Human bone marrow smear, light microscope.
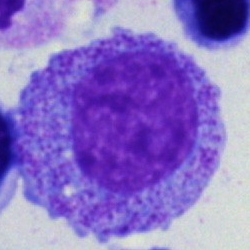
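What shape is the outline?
Roughly round, with a bumpy, uneven margin.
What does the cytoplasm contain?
It is abundant, pale blue-grey between numerous purple granules that fill it out to the cell edge.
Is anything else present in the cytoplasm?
A small clear round spot in the lower-left part.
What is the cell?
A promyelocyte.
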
